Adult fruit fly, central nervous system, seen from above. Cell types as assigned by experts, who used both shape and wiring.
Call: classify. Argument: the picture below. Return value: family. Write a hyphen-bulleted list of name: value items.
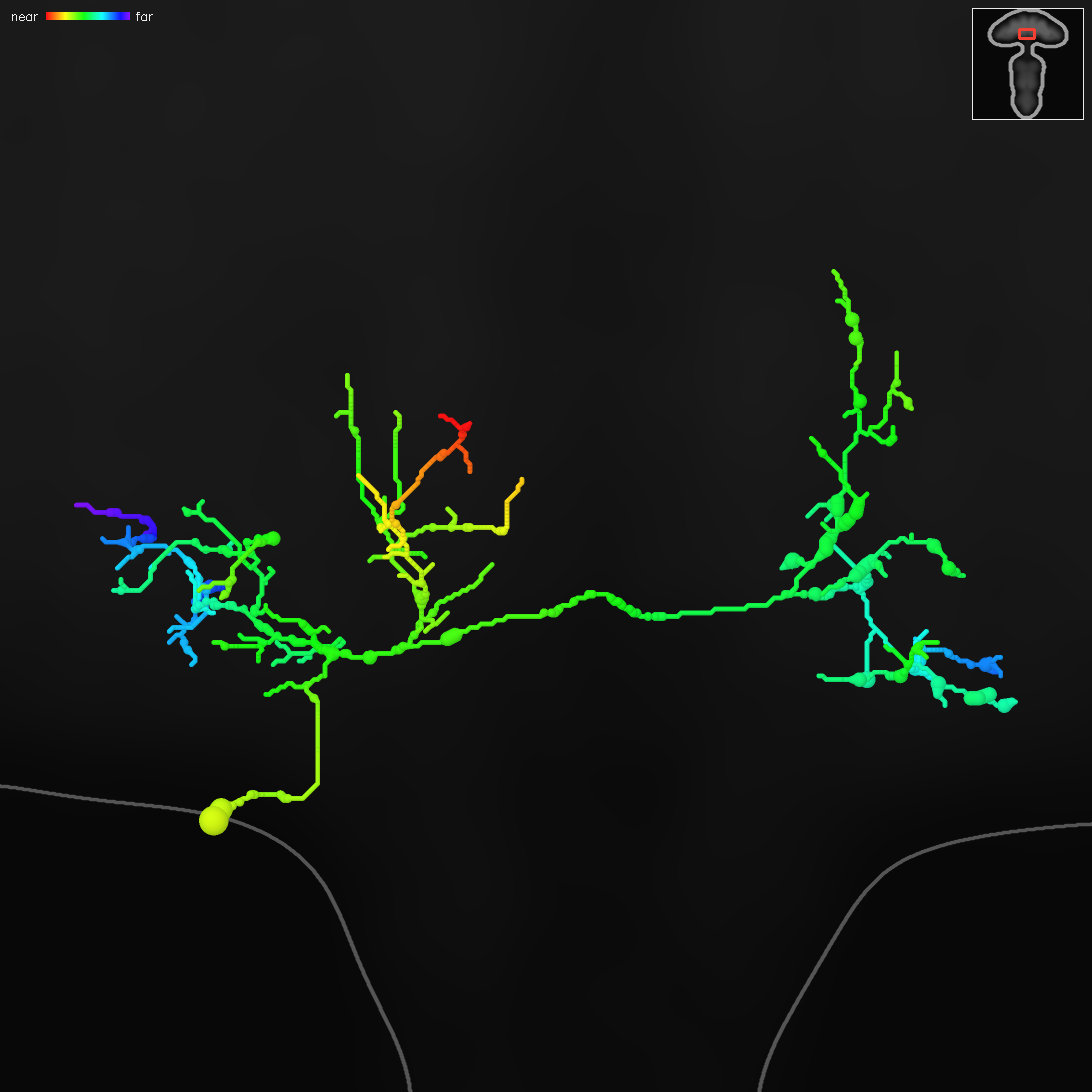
- family: hemilineage DM6_posterior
